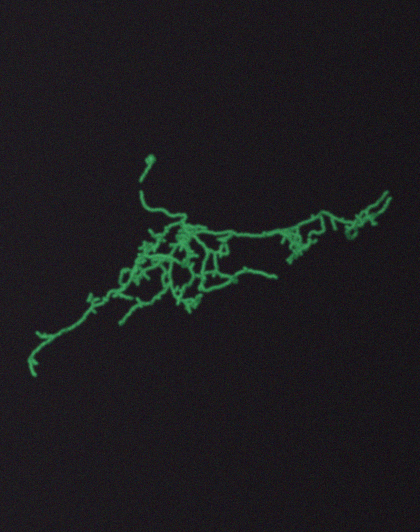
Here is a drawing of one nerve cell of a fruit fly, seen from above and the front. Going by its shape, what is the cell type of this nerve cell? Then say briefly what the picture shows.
Its cell type is CB2896. It is a central-brain intrinsic neuron. Dozens of branch ends can be seen. As drawn here it is wider than it is tall.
